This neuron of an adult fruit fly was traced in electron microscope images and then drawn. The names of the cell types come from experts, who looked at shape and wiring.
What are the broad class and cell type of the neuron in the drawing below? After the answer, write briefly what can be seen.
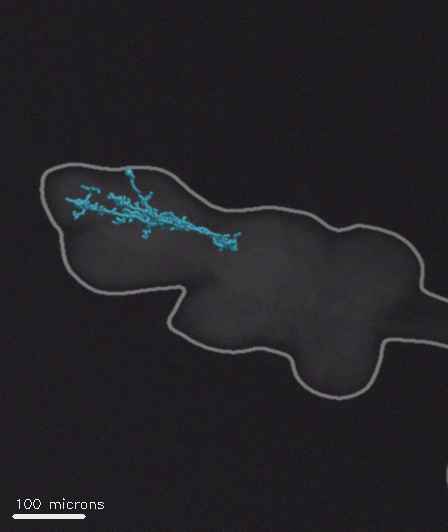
Its broad class is nerve-cord intrinsic neuron. The cell type is INXXX304. It lies in the nerve cord. From left to right in the picture it spans about 250 microns.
